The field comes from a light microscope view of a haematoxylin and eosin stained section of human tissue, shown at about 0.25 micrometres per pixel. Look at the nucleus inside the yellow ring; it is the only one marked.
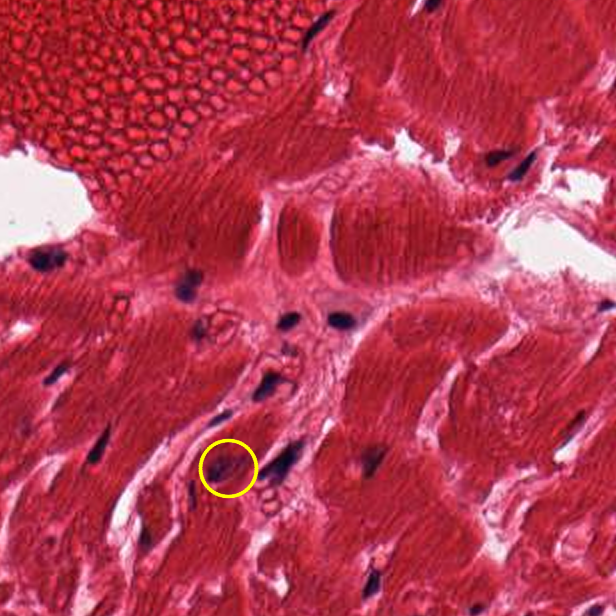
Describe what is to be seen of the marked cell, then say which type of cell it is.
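The nucleus is an oval that lies lengthwise along the fibre, sitting within the body of the fibre rather than at its edge. The nucleus stains dark purple but unevenly, with mottled darker and paler patches, and it is plumper than the slender, solidly dark nuclei lying in the pale spaces between fibres nearby. The nucleus is surrounded by an ample amount of deep red cytoplasm that shows faint fine streaks running the length of the fibre. The fibre runs diagonally and parallel to its red neighbours, separated from them on either side by thin pale pink strands and gaps. The marked nucleus belongs to a cardiomyocyte.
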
